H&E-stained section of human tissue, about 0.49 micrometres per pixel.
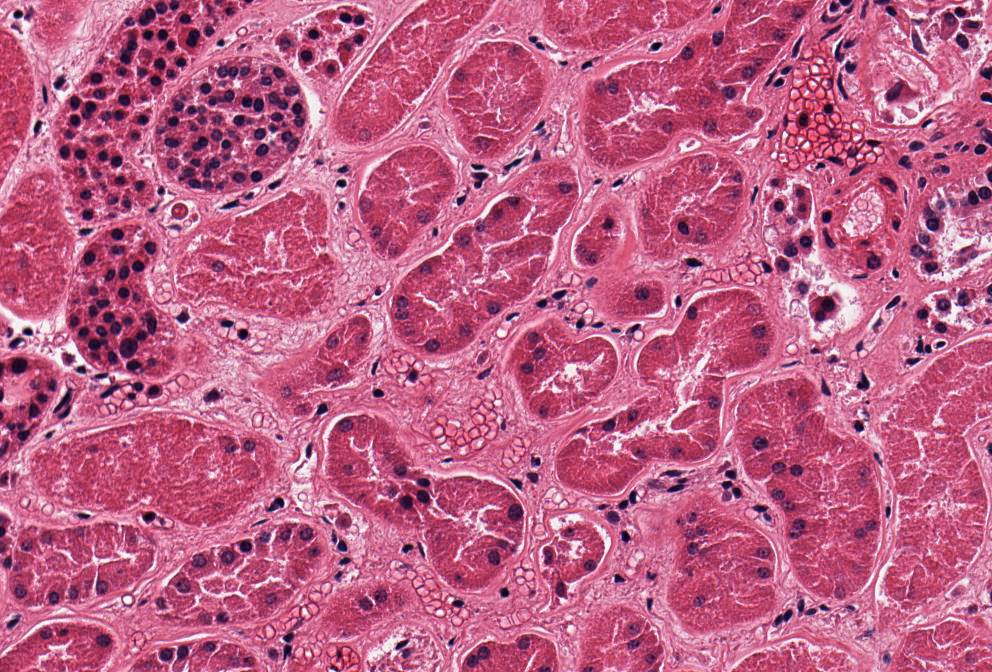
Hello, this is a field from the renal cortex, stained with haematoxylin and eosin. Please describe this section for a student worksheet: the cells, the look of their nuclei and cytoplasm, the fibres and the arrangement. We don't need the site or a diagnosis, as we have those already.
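Look across the whole field and you'll see it filled with rounded and irregular nests of cells, each separated from the next by thin strands of stroma. Most of the cells have plenty of finely granular pink cytoplasm. In most nests the nuclei are small, round and fairly uniform. Now move to the upper left: there, several nests have crowded dark nuclei and only scant cytoplasm.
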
